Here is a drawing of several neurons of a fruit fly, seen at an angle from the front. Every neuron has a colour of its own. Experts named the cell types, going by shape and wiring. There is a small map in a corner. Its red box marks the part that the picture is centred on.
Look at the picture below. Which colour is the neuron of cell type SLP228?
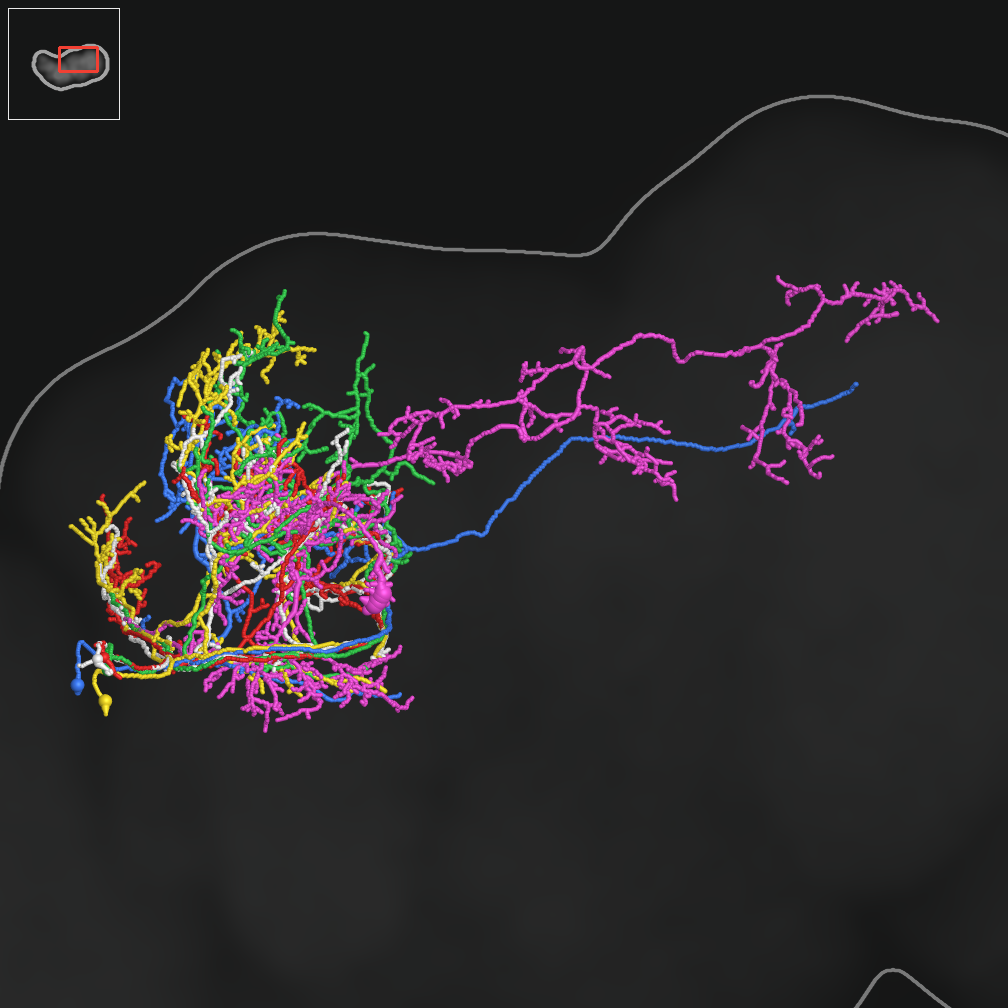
blue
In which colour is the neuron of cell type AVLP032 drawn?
magenta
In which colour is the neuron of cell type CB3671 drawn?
yellow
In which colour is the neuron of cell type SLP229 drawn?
green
